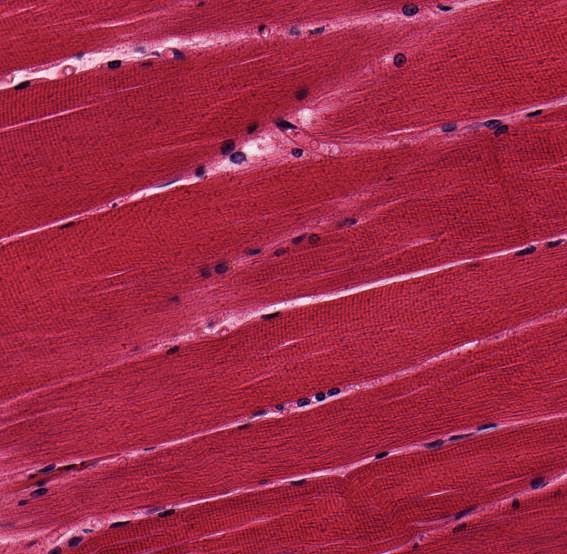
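Skeletal muscle, haematoxylin and eosin. Long parallel fibres run diagonally across the whole field from lower left to upper right. Fine cross-striations run across the width of the fibres, and the fibre cytoplasm stains deep pink-red throughout. The fibre nuclei are flattened and lie at the edges of the fibres.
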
